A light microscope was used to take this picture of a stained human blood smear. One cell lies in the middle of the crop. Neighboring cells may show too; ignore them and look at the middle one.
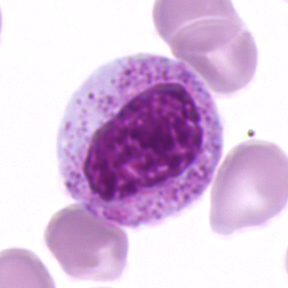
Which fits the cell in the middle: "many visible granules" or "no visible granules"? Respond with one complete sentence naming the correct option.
What is seen in the cytoplasm of this cell is many granules.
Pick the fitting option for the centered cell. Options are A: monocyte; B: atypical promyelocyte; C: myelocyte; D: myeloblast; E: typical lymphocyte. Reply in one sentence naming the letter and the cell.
For this crop, option C is right, the centered cell being a myelocyte.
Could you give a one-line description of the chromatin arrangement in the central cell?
The nucleus shows chromatin that is coarsely clumped.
